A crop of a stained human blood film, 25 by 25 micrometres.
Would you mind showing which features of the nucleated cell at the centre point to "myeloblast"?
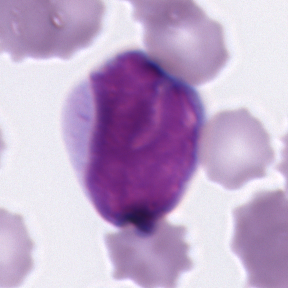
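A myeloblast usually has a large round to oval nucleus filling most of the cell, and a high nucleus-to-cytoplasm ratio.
That fits here: the nucleus, about 16 by 10 micrometres in a cell of about 16 by 13 micrometres, takes up about 80% of the cell's area.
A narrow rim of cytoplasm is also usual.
Here the cytoplasm forms only a narrow crescent along the left side of the cell. Beyond that, the nucleus stains a deep reddish purple, its chromatin is finely mottled rather than clumped into coarse dark blocks, and a pale narrow cleft runs through its upper right part.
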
